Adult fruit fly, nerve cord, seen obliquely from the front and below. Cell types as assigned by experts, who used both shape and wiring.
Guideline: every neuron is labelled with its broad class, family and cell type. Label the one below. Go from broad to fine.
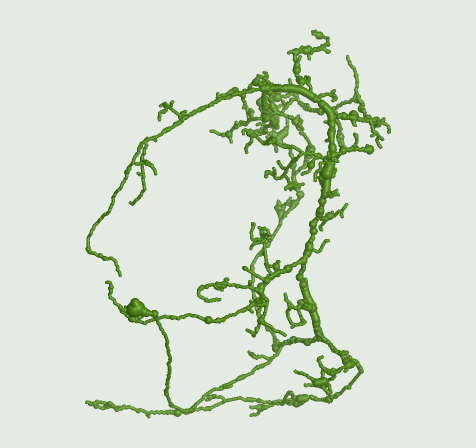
nerve-cord intrinsic neuron; hemilineage 04B; IN04B031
